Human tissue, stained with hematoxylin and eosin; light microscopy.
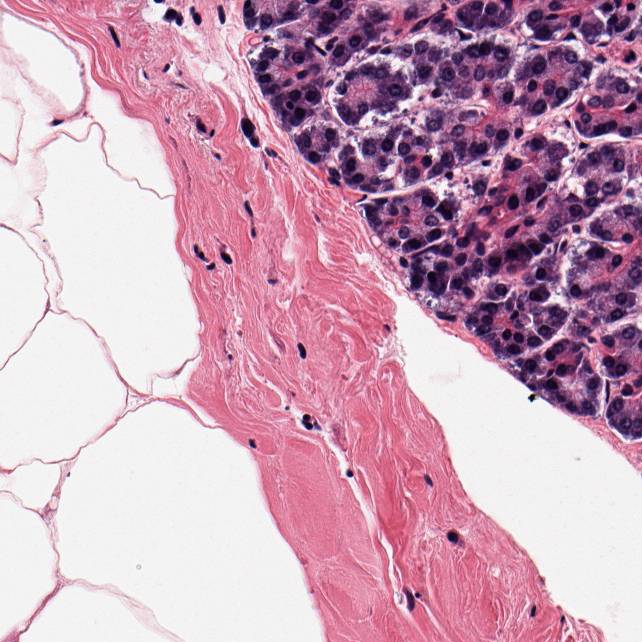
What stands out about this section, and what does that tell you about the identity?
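Densely packed glandular tissue occupies the upper right corner. Its cells form small rounded acini, with purple-staining cytoplasm and round, dark nuclei. This is the pancreas.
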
